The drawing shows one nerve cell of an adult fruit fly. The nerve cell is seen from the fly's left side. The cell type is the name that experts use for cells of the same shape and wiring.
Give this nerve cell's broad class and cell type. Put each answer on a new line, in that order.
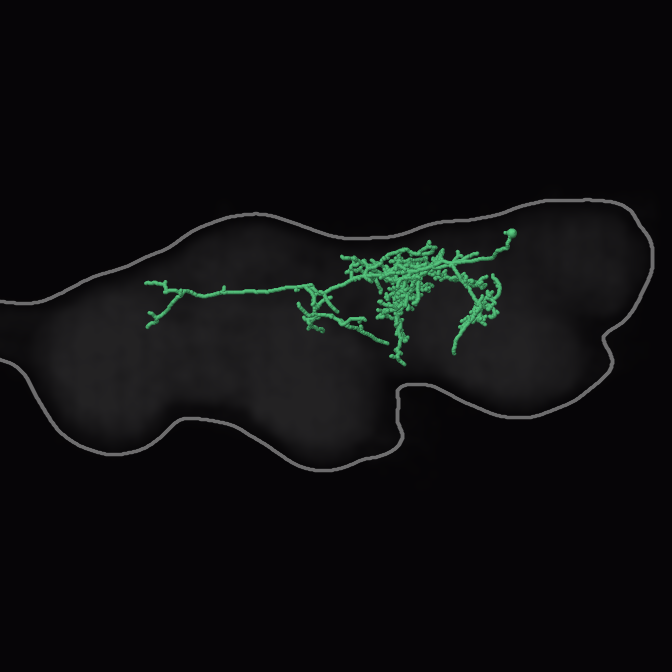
nerve-cord intrinsic neuron
INXXX198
